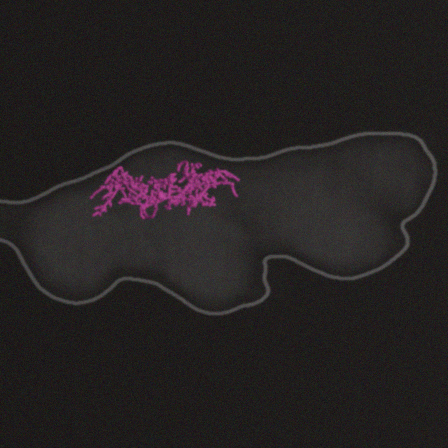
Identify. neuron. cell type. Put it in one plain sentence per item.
The cell type is IN18B020.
